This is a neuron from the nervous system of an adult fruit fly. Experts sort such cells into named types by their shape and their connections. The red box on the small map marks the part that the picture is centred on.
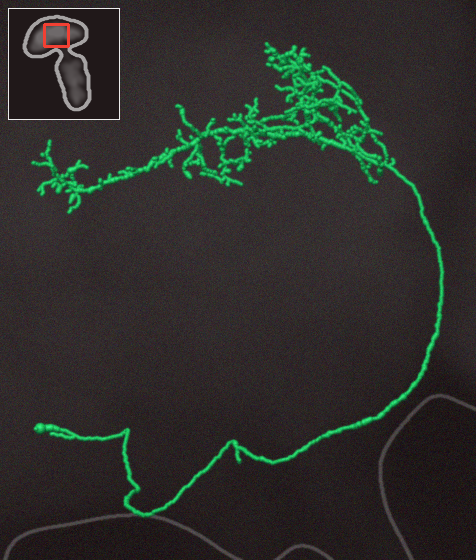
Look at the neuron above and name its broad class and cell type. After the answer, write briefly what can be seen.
It is a central-brain intrinsic neuron. Its cell type is GNG474. It lies in the brain. The cell body is at the lower left of the picture. Dozens of branch ends can be seen.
